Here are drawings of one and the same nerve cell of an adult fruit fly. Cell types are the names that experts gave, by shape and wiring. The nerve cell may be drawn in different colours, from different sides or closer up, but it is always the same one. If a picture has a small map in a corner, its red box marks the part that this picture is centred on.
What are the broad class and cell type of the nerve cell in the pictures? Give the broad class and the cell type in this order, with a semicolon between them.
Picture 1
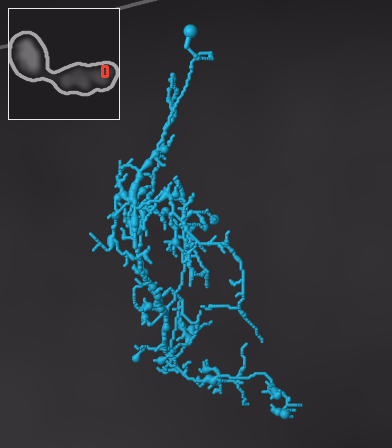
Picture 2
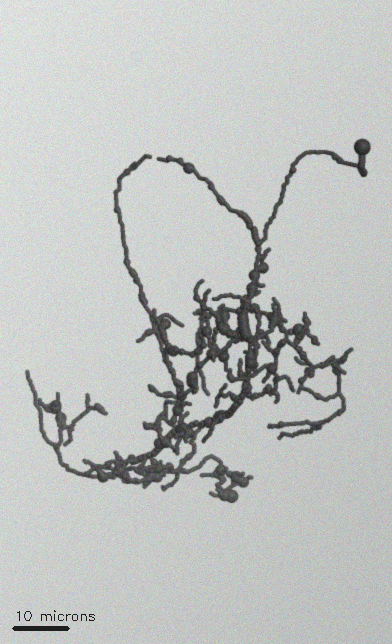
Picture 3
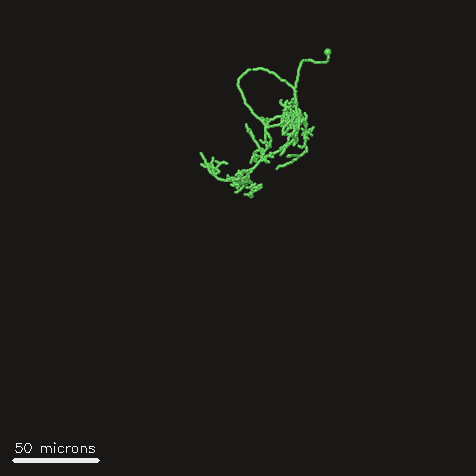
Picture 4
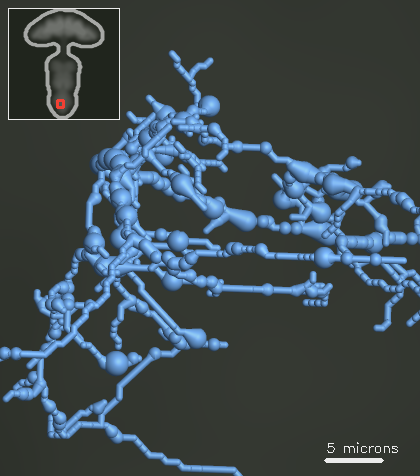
nerve-cord intrinsic neuron; INXXX429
